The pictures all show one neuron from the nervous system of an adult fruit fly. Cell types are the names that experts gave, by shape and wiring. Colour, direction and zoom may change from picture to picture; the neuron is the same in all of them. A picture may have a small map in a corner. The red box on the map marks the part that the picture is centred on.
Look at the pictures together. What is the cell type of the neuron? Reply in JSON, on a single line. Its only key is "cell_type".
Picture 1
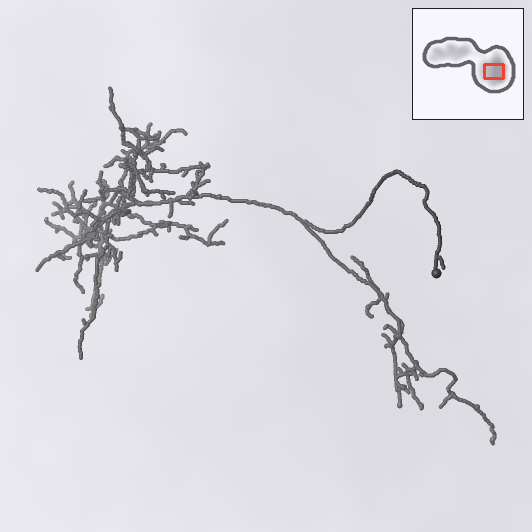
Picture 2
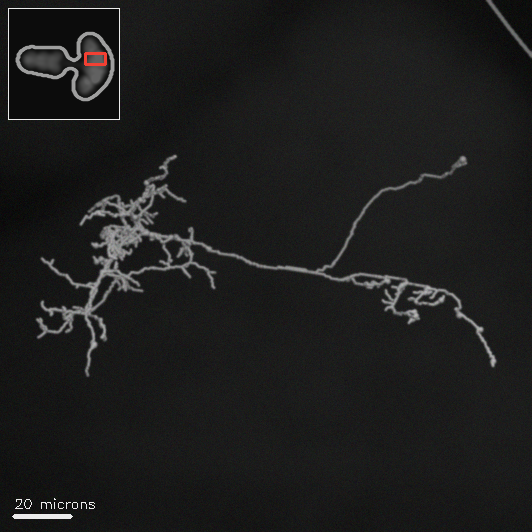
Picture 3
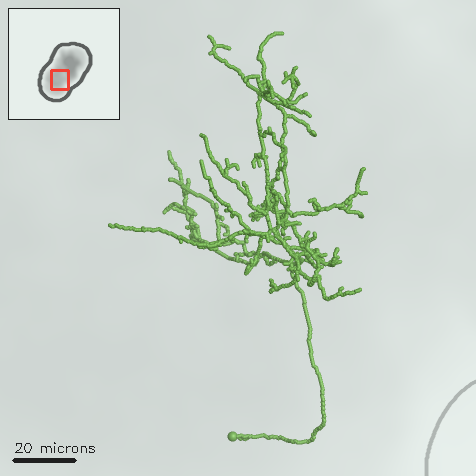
{"cell_type": "WED020_a"}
